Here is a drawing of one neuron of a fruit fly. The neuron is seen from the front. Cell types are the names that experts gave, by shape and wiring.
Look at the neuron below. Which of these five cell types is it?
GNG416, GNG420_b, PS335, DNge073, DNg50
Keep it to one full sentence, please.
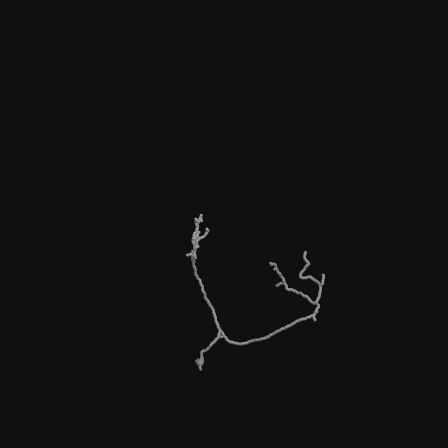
The cell type for the neuron is PS335.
